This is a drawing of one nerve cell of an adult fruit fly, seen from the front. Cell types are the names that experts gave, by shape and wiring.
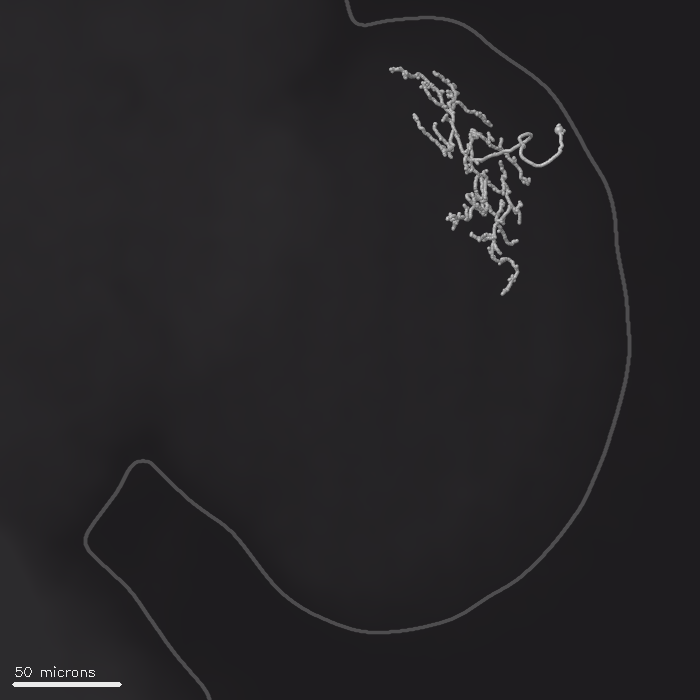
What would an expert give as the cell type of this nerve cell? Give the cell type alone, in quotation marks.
"Cm16"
